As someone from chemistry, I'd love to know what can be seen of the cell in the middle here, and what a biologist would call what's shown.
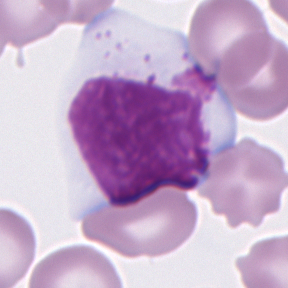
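Irregular, angular outline rather than a round one. Nucleus a single unlobed mass, lying against the lower border of the cell. Chromatin coarse and clumped. Cell is a large granular lymphocyte.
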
